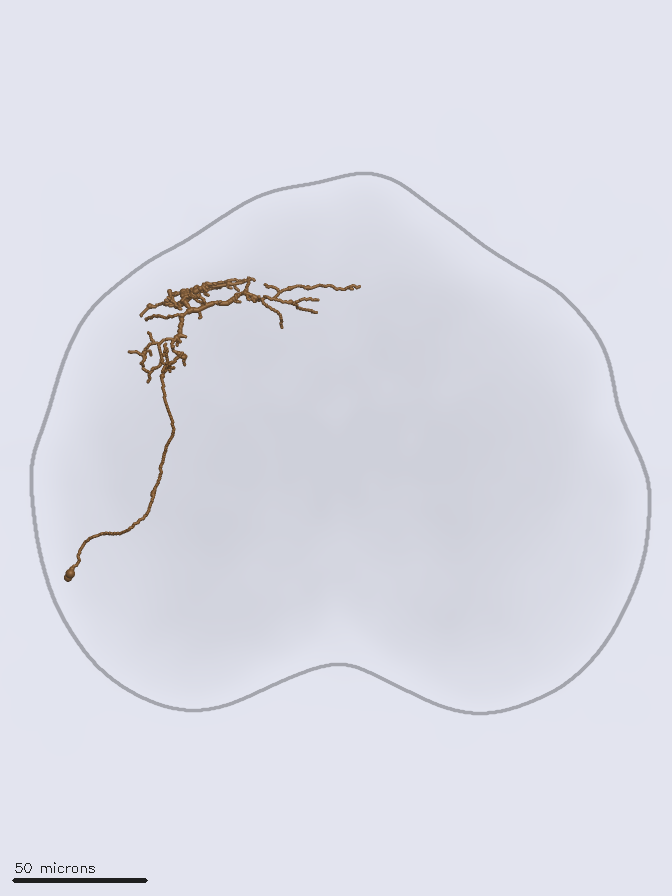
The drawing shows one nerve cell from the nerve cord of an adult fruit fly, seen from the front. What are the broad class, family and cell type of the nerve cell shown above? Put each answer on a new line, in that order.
nerve-cord intrinsic neuron
hemilineage 03B
IN03B077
